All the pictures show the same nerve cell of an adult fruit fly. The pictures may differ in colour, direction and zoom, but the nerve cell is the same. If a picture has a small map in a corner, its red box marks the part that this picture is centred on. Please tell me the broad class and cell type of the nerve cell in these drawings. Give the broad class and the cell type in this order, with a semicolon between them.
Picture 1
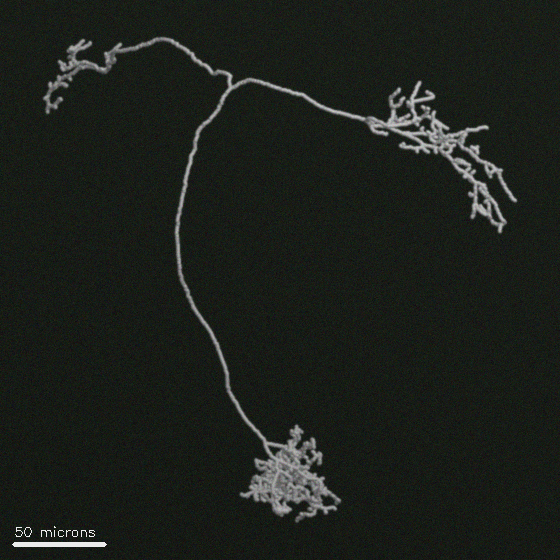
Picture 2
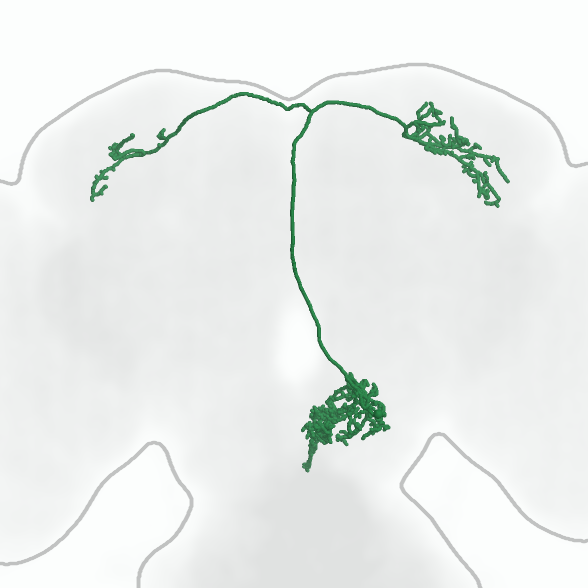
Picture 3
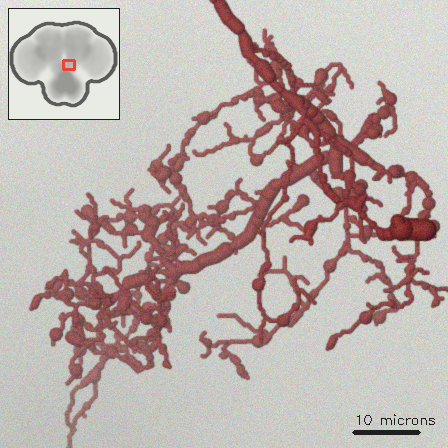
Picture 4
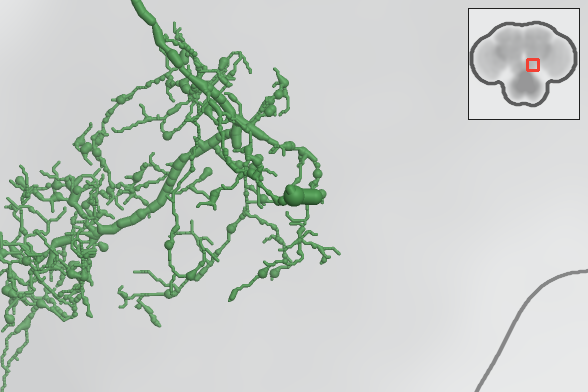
central-brain intrinsic neuron; GNG485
